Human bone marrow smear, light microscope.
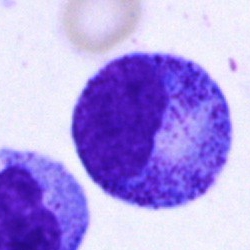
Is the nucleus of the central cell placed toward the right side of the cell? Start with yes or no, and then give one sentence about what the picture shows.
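No. The nucleus sits toward the left side of the cell.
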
